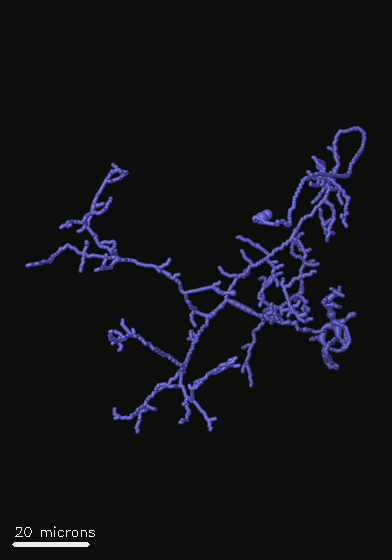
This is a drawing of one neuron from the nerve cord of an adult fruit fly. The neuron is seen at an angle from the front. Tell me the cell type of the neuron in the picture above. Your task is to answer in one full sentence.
The cell type that this neuron has is IN19A094.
